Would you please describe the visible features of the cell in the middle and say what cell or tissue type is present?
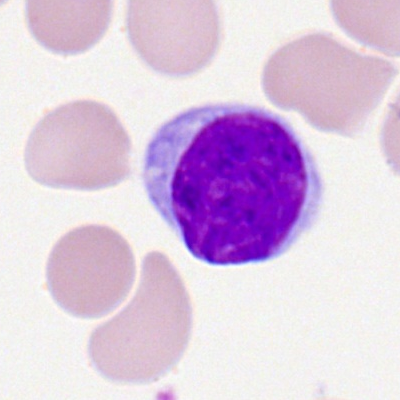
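Looking first at the nucleus, I see that it sits off-centre, toward the right side of the cell. Its chromatin is dense and clumped, with paler streaks between the clumps. The cytoplasm is pale blue and makes a crescent that is widest on the left side. Putting all of that together, I would call this a lymphocyte.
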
